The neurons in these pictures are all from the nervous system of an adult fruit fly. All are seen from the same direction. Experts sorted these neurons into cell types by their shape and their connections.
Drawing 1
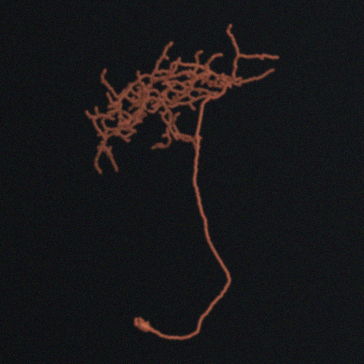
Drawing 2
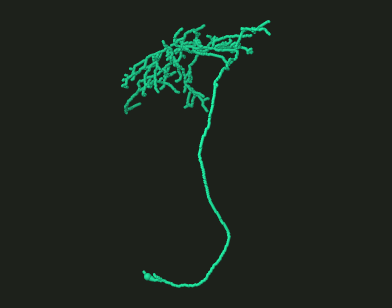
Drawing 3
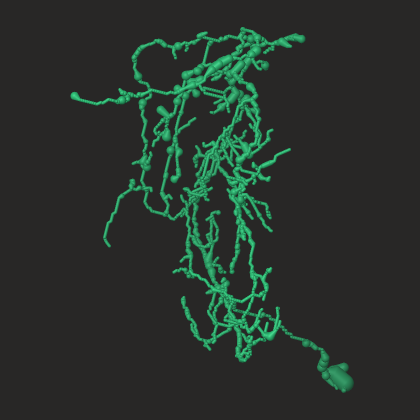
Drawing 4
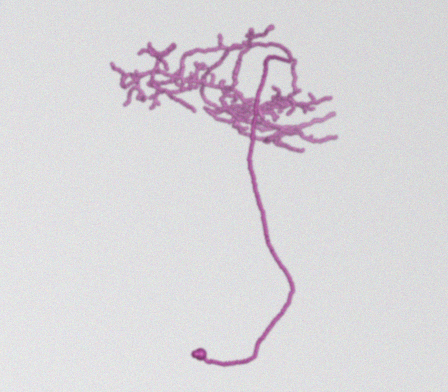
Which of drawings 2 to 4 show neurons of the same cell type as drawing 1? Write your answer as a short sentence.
Drawing 2 is of the same cell type.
